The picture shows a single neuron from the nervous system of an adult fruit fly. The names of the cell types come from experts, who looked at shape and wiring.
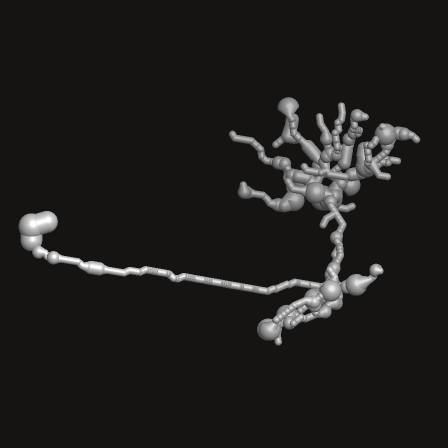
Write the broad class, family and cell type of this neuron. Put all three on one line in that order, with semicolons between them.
optic-lobe intrinsic neuron; T; T4a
